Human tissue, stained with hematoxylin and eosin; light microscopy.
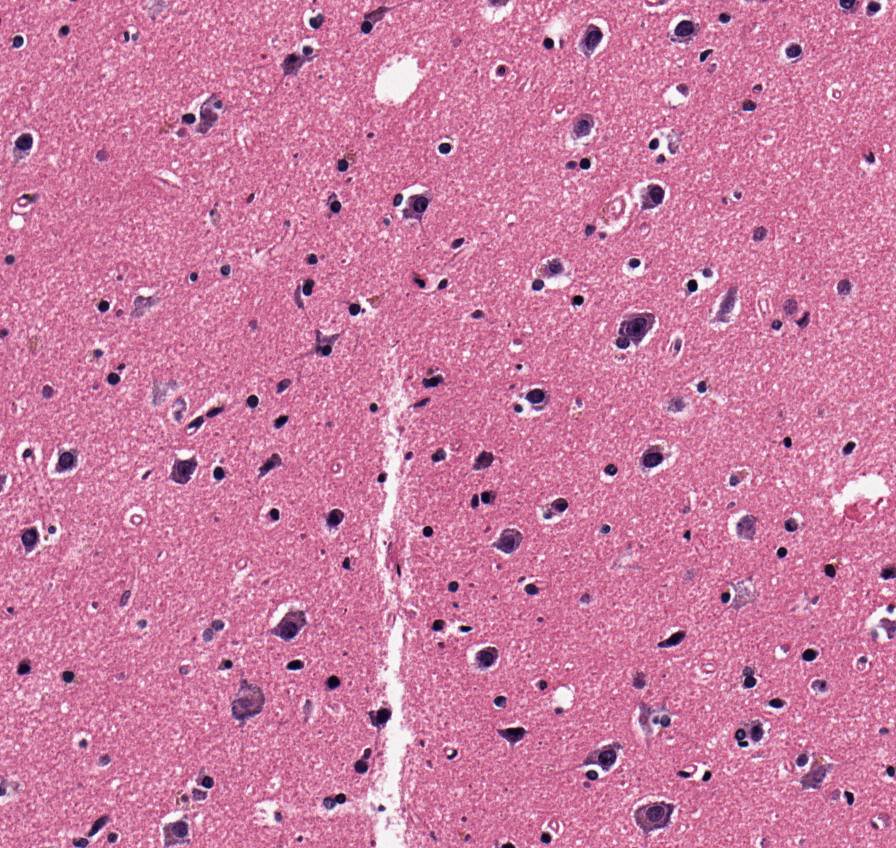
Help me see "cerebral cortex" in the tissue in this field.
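Goes with cerebral cortex: large neurons with purple-tinged cytoplasm and round pale nuclei, scattered across the whole field.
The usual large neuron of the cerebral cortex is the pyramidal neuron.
Background: finely granular pink neuropil, cells lying singly throughout. Several neuronal nuclei: one dark, conspicuous nucleolus. Small round dark nuclei with scant visible cytoplasm: numerous, outnumbering the large neurons.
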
